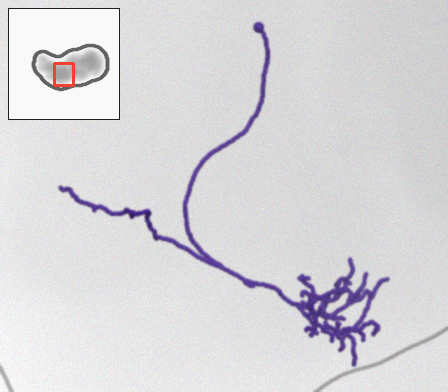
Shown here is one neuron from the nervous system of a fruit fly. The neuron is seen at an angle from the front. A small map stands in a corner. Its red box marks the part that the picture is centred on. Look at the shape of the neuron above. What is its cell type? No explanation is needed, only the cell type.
IN23B070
